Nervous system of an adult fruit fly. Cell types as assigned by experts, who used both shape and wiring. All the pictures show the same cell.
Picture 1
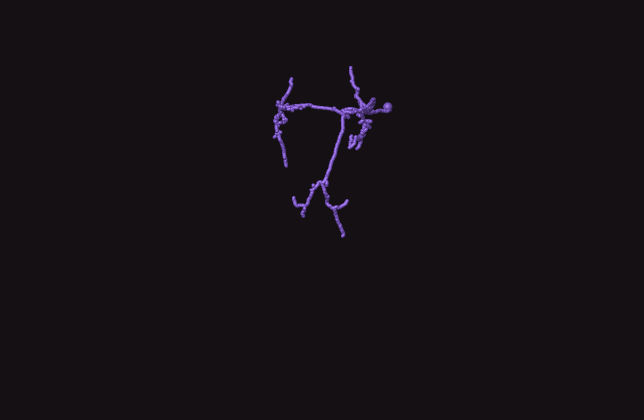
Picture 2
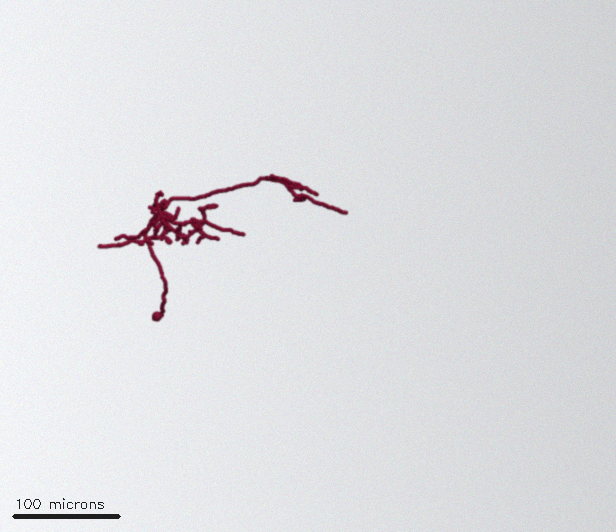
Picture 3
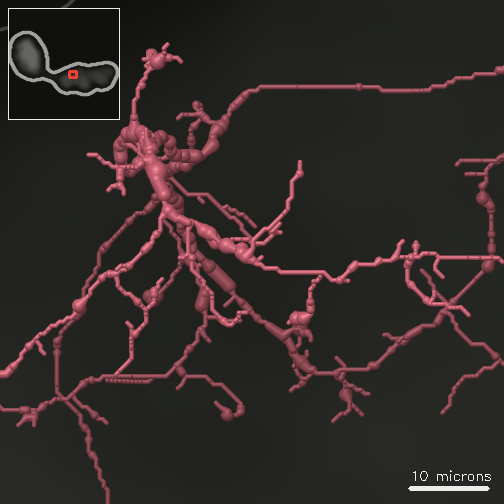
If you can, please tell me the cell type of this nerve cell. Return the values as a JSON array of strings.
["IN12A043_d"]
